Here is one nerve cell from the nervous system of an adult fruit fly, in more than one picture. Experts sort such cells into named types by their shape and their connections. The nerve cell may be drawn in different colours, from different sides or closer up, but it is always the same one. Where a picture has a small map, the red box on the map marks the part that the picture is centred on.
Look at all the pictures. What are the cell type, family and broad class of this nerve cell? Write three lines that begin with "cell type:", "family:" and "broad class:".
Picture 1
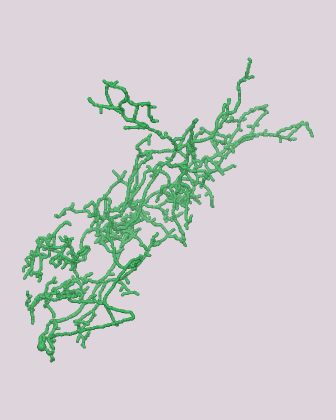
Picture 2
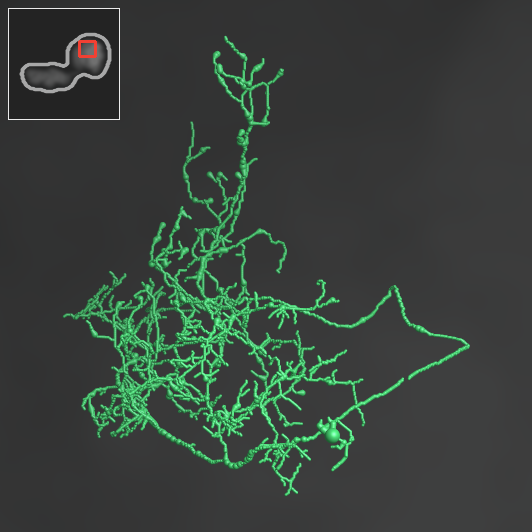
cell type: AVLP284
family: hemilineage VLPa1_lateral
broad class: central-brain intrinsic neuron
